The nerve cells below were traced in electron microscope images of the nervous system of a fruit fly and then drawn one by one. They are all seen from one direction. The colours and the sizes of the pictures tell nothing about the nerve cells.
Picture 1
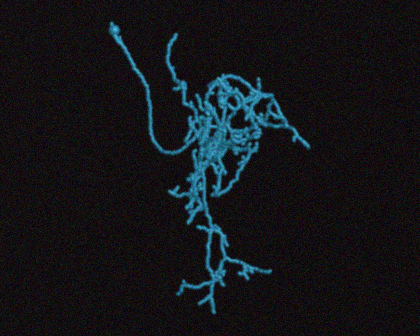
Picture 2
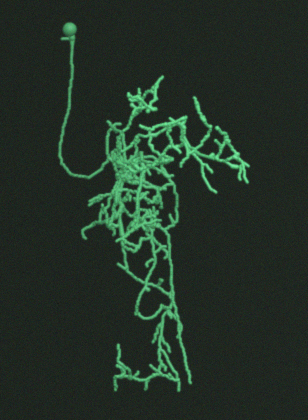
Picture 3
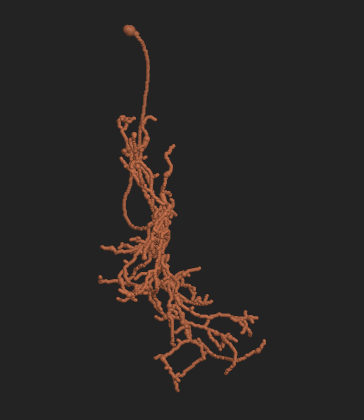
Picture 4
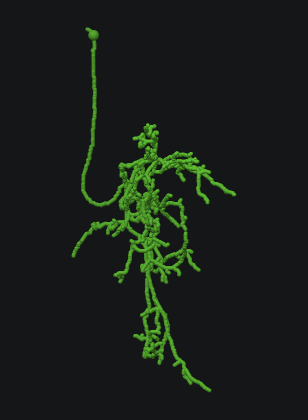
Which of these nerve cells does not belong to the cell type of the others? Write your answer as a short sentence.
Picture 3 shows a nerve cell of another cell type.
